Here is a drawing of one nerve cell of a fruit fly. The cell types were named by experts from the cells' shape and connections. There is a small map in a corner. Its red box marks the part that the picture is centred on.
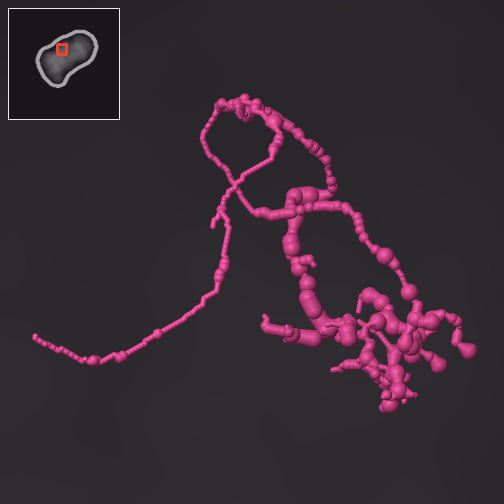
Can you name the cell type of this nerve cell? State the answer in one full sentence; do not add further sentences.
The cell type for the nerve cell is TRN_VP1m.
